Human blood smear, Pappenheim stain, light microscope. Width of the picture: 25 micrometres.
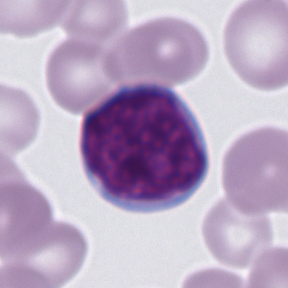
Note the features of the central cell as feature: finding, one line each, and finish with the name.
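Outline: smooth, without projections
Cytoplasm: only a thin rim around the nucleus
Chromatin: coarse, clumped into darker patches
Granules: none seen in the cytoplasm
Name: typical lymphocyte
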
